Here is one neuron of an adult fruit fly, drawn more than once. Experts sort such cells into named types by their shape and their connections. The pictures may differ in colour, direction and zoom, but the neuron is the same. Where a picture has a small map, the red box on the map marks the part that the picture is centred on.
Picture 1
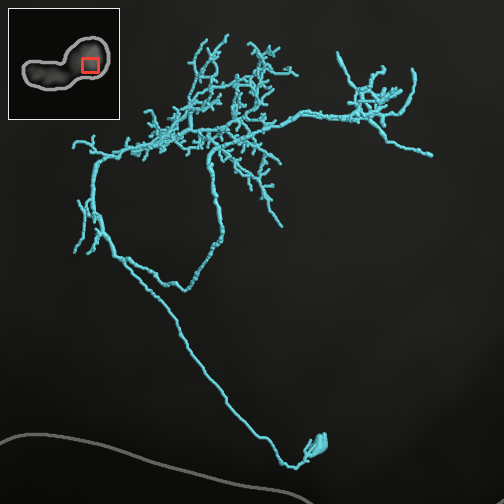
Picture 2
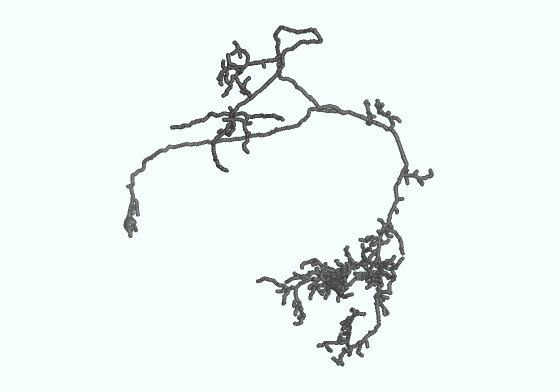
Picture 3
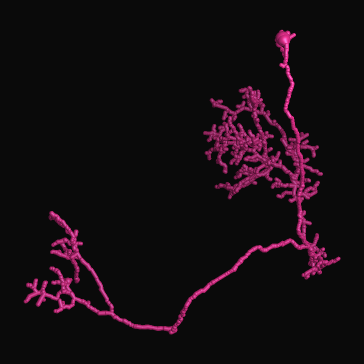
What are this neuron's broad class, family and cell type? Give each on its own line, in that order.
central-brain intrinsic neuron
hemilineage MX3
CB0420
